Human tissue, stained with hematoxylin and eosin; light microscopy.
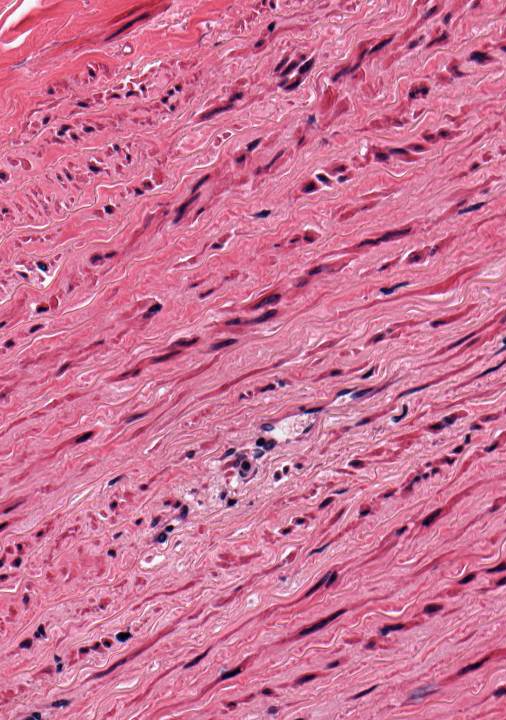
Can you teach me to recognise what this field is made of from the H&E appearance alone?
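Thinking it through, this is the tunica media of an artery. Wavy fibres fill the whole field, running diagonally from lower left to upper right, with dark, slender, spindle-shaped nuclei lying parallel to them.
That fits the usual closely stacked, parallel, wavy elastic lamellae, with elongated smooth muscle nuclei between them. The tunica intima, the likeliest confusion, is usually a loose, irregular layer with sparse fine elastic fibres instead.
No epithelium and no fat cells appear anywhere.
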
